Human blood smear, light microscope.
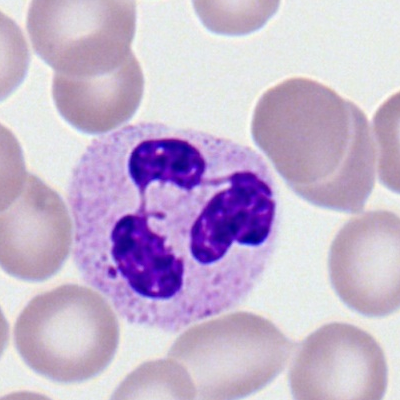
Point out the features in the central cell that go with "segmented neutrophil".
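In this segmented neutrophil the nucleus is divided into three separate lobes. Thin, thread-like strands join the lobes to one another.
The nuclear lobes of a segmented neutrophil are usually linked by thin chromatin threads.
These strands therefore go with the name. The cytoplasm is plentiful and pale pinkish-lilac, and it is filled with fine, small lilac-pink granules.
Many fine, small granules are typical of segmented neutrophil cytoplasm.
The granules seen here match that as well.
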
